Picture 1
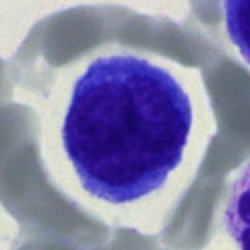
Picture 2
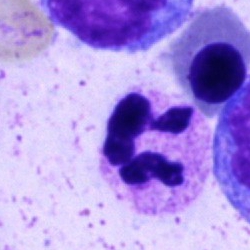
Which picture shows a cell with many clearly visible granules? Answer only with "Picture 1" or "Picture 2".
Picture 2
